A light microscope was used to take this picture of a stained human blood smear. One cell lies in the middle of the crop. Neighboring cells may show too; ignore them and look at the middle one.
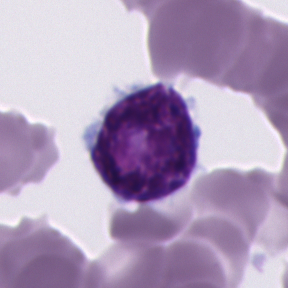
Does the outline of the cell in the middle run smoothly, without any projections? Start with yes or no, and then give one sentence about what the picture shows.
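No. Fine, ragged pale-blue projections stick out from the cell edge.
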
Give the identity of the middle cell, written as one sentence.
The cell shown in the center of this light-microscope crop is a hairy cell.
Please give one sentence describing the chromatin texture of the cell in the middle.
Heads up, the chromatin in this one is coarsely clumped.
